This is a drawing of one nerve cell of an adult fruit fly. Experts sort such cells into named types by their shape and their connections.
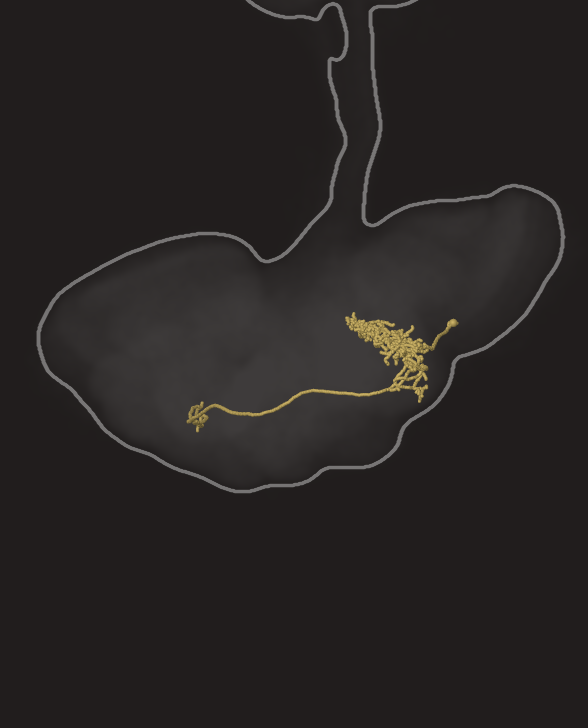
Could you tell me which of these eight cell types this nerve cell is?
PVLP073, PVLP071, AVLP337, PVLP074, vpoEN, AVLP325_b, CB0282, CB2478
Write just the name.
AVLP325_b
